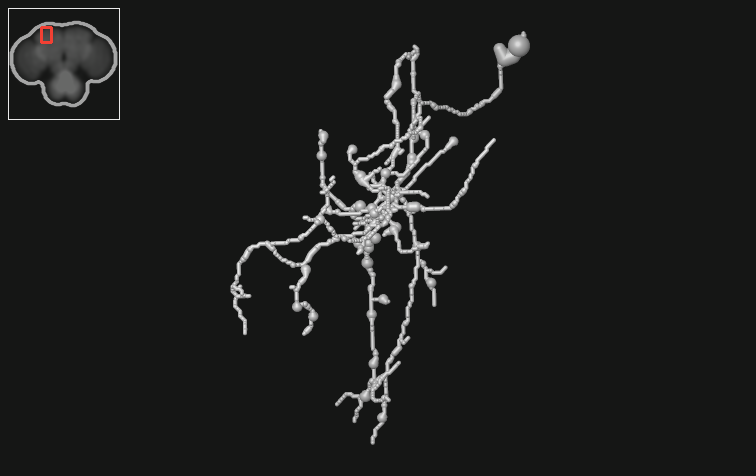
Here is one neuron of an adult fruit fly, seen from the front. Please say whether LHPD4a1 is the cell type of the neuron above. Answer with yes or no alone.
no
